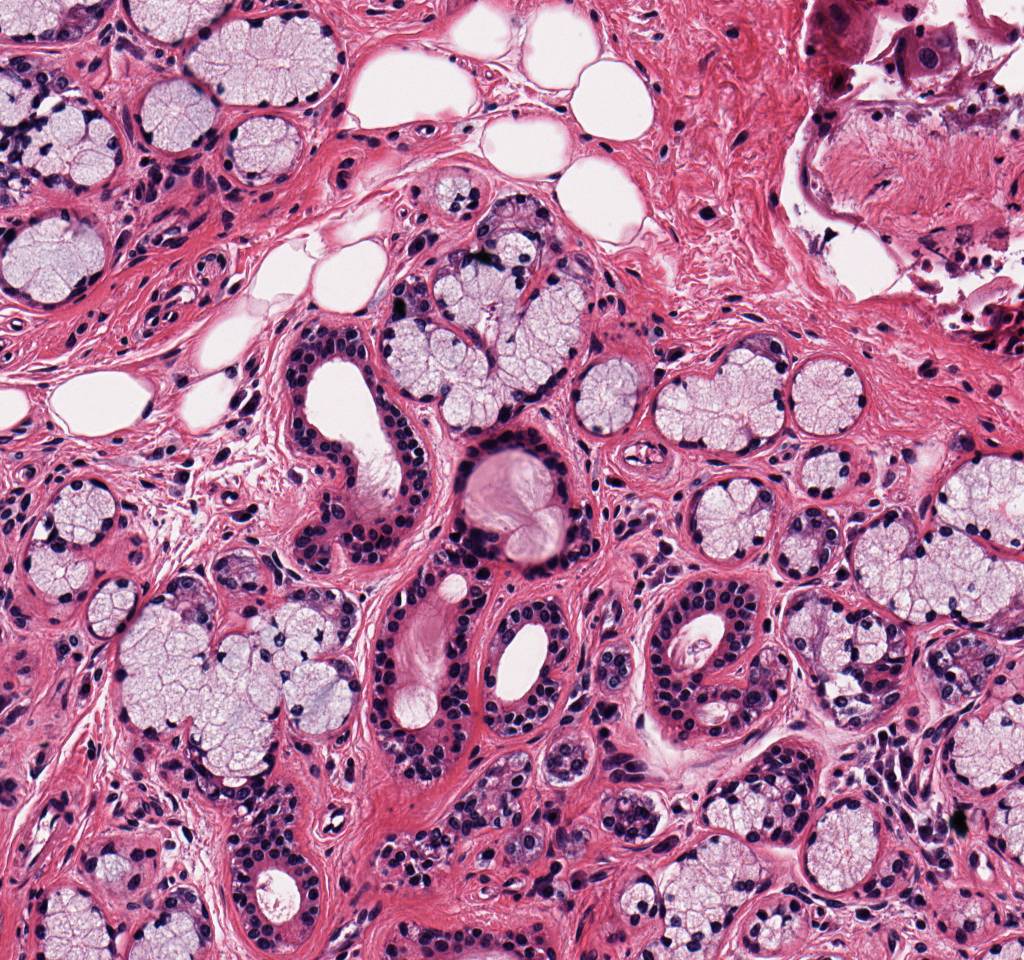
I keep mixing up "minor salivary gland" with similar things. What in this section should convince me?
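In this minor salivary gland, pale mucous acini in groups fill most of the field, and a cluster of ducts lies in the centre.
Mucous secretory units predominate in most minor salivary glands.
The mucous acini that fill most of the field here agree with that. Their cells have pale, foamy grey-blue cytoplasm and flattened dark nuclei pressed against the base of the cell.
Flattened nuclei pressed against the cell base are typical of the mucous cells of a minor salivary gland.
Cuboidal cells with crowded, dark, round nuclei line the central ducts. Clusters of empty-looking fat cells are present in the upper left and top centre of the field.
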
